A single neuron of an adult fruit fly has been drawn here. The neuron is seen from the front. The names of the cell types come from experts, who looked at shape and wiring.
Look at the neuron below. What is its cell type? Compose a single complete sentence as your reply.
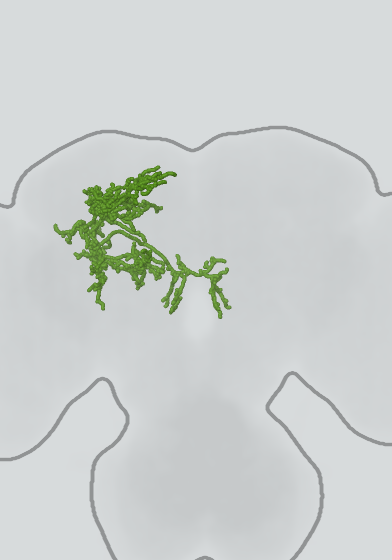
Typed by cell type, the neuron is SIP137m_a.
